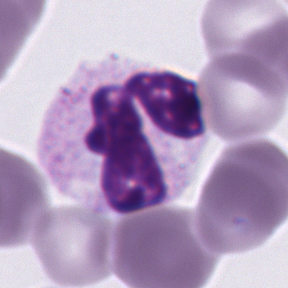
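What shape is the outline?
Round, with a smooth edge.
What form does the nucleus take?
It is divided into two large lobes.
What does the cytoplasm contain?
Fine pink-violet granules scattered throughout, and no vacuoles.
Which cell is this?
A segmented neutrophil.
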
